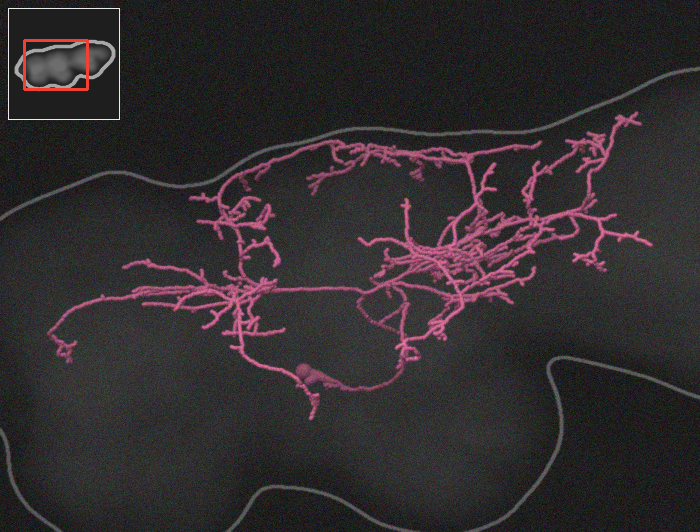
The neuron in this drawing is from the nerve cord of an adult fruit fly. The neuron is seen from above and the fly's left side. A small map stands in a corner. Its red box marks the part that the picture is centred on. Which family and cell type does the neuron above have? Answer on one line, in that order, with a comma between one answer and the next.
hemilineage 27X, FMRFa_Tv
